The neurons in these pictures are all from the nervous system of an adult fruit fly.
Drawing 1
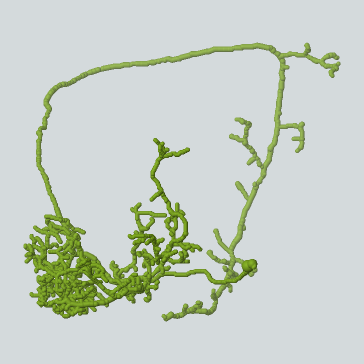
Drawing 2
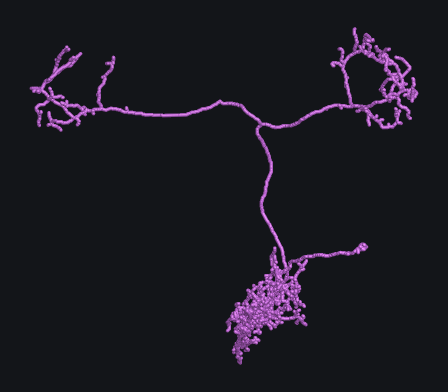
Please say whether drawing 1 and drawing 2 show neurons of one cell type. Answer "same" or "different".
different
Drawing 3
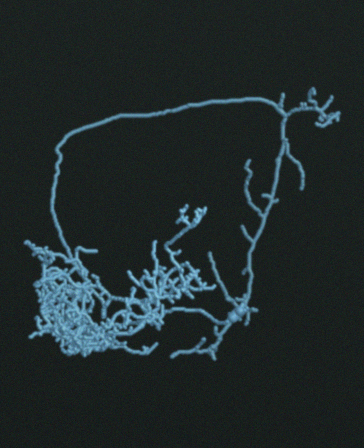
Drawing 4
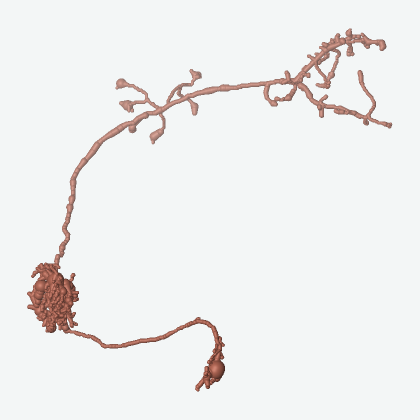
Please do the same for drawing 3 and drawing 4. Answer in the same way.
different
